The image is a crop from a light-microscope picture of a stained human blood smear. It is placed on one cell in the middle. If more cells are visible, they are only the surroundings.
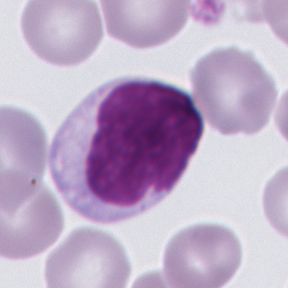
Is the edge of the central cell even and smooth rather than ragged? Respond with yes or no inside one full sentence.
Yes, this cell has a smooth edge with no projections, blebs or tags.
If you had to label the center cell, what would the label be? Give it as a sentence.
In short, the cell at the center is a large granular lymphocyte.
